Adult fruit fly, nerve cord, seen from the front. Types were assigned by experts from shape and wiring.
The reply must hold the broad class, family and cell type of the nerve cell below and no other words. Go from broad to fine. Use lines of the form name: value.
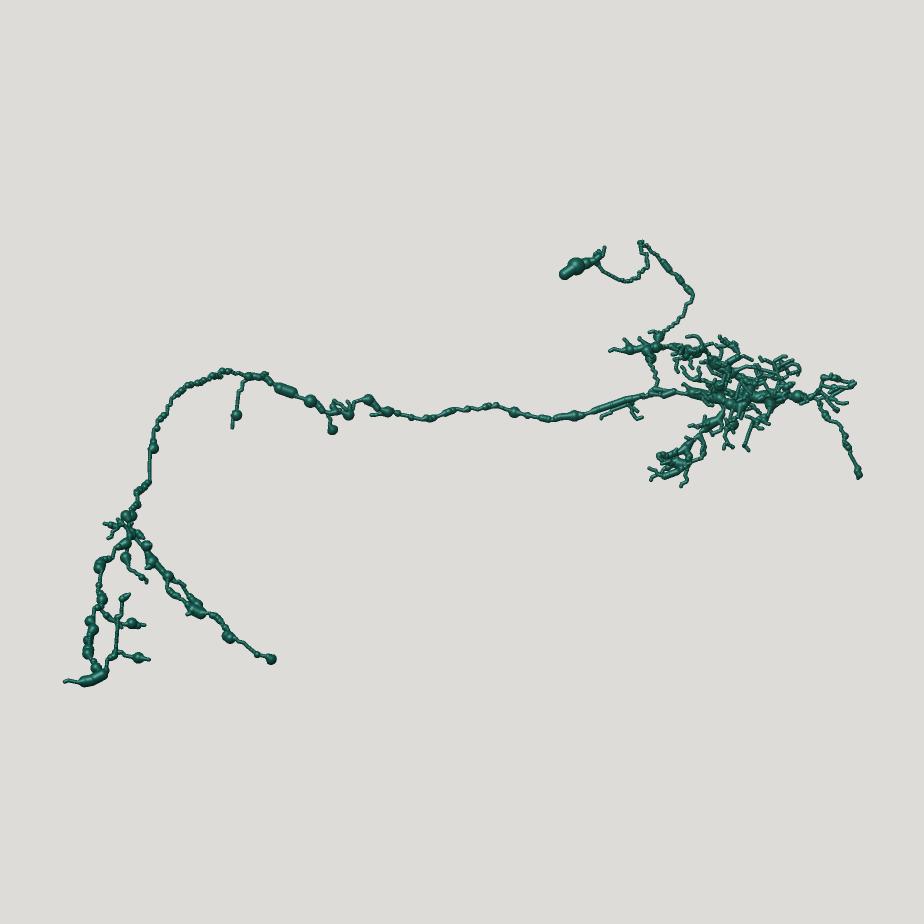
broad class: nerve-cord intrinsic neuron
family: hemilineage 19B
cell type: IN19B091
